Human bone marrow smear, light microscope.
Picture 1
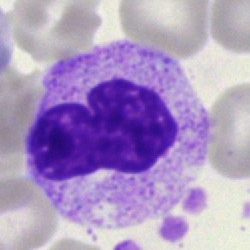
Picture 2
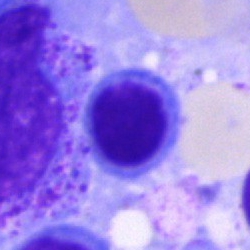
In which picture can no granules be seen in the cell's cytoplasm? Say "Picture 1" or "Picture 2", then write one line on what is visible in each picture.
Picture 2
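Picture 1: Fine purple granules are scattered throughout the cytoplasm.
Picture 2: The cytoplasm shows no granules.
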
